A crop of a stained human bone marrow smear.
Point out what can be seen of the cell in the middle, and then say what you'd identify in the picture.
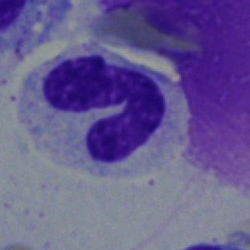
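A deep notch cuts into the nucleus from its left side. The chromatin is densely condensed and stains dark purple. Around the nucleus lies a moderate rim of pale greyish-lilac cytoplasm containing fine, faint lilac granules. This cell is a band neutrophil.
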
